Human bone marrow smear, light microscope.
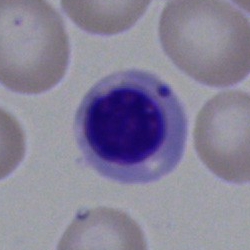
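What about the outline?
Smooth and round.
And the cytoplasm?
A pale blue rim, wider on the right than on the left, with no granules, though a small dark purple dot sits at its upper right edge.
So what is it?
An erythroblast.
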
